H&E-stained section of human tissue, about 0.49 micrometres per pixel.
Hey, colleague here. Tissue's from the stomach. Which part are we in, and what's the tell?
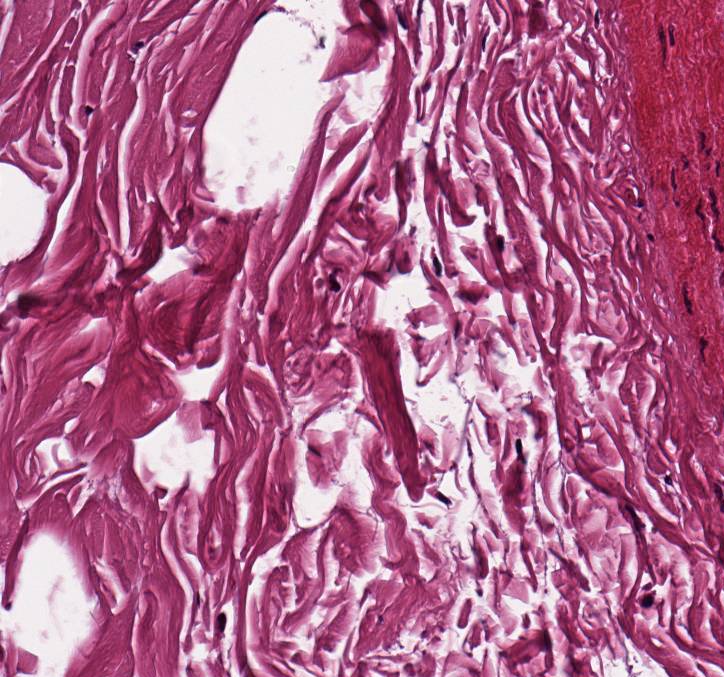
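Dense connective tissue, as far as I can see. Cells are sparse: only a few small, dark, elongated nuclei lie scattered between the bundles.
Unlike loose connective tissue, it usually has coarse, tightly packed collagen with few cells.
In the right half the bundles run mainly from top to bottom. Narrow clear clefts part many of them, in keeping with shrinkage during processing. And no epithelium appears anywhere in the field.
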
